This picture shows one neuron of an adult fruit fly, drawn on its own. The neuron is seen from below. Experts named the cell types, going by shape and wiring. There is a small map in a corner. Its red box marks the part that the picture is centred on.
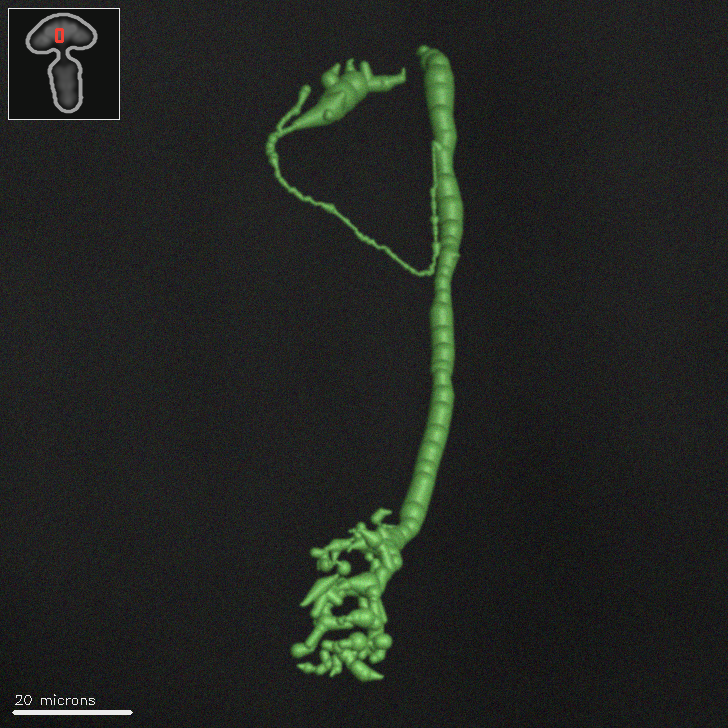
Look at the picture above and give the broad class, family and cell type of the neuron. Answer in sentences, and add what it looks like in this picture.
Its broad class is visual projection neuron. Its family is OCG. The cell type is OCG01c. It lies in the brain. Its cell body lies at the top of the picture. From top to bottom in the picture it spans about 110 microns.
